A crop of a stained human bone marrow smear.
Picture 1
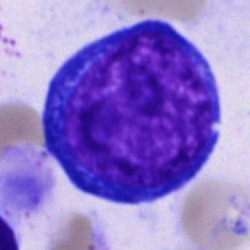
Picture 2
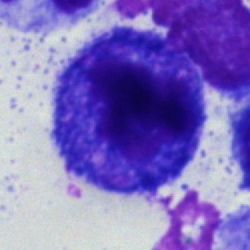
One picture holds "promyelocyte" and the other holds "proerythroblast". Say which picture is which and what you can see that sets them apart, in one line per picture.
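Picture 1: proerythroblast. No granules are seen in the cytoplasm.
Picture 2: promyelocyte. Coarse dark blue-violet granules crowd the cytoplasm.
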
